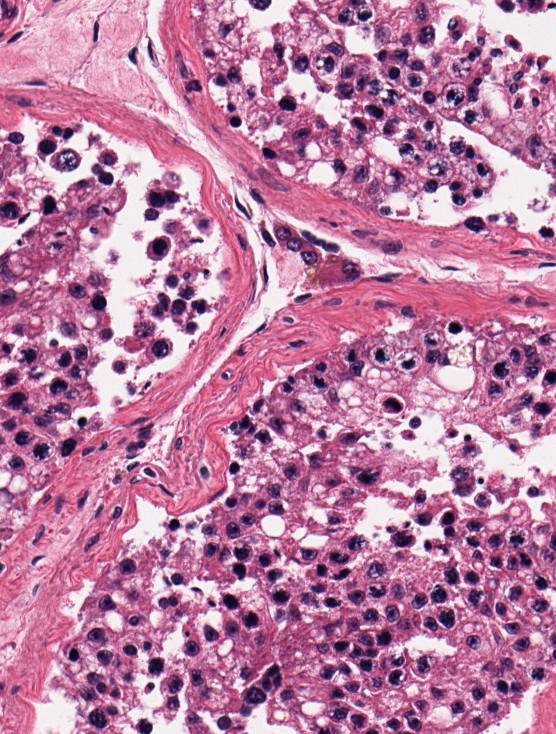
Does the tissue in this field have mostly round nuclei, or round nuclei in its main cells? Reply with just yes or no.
Yes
